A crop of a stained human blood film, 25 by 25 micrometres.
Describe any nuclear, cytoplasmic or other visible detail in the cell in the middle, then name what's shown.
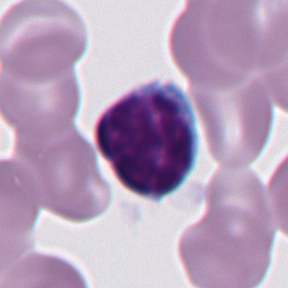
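Hmm, the nucleus here is a single unlobed mass. Its chromatin is dense, clumped and dark purple. As for nucleoli, I don't see any in the nucleus. Nor are there granules in the cytoplasm. The cell is a typical lymphocyte.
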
